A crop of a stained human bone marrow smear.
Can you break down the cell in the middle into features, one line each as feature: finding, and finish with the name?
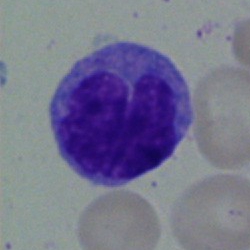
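Nucleus: heart-like, two lobes made by a deep notch from the top
Extent: the nucleus fills most of the cell
Chromatin: fine and lacy, unevenly stained, no coarse dense clumps
Cytoplasm: thin greyish blue-violet rim
Name: monocyte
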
